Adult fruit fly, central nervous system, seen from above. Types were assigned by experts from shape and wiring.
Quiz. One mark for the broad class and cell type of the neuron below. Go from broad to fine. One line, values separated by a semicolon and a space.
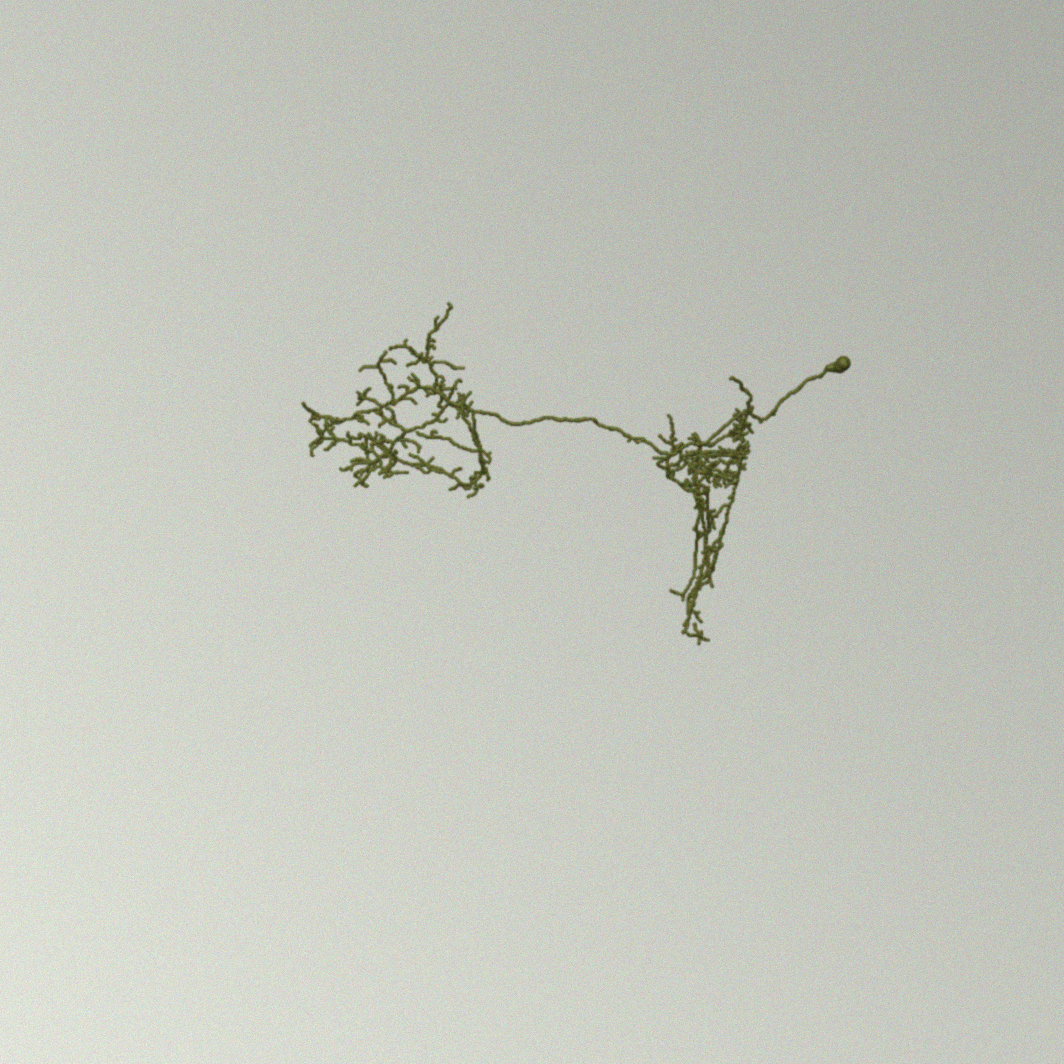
central-brain intrinsic neuron; LAL116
